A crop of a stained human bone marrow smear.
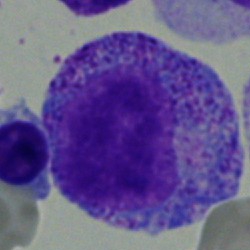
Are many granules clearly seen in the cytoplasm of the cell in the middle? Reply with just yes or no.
Yes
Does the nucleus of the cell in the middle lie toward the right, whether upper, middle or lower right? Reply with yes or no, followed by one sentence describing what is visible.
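No. The nucleus sits off-centre, toward the left side of the cell.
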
